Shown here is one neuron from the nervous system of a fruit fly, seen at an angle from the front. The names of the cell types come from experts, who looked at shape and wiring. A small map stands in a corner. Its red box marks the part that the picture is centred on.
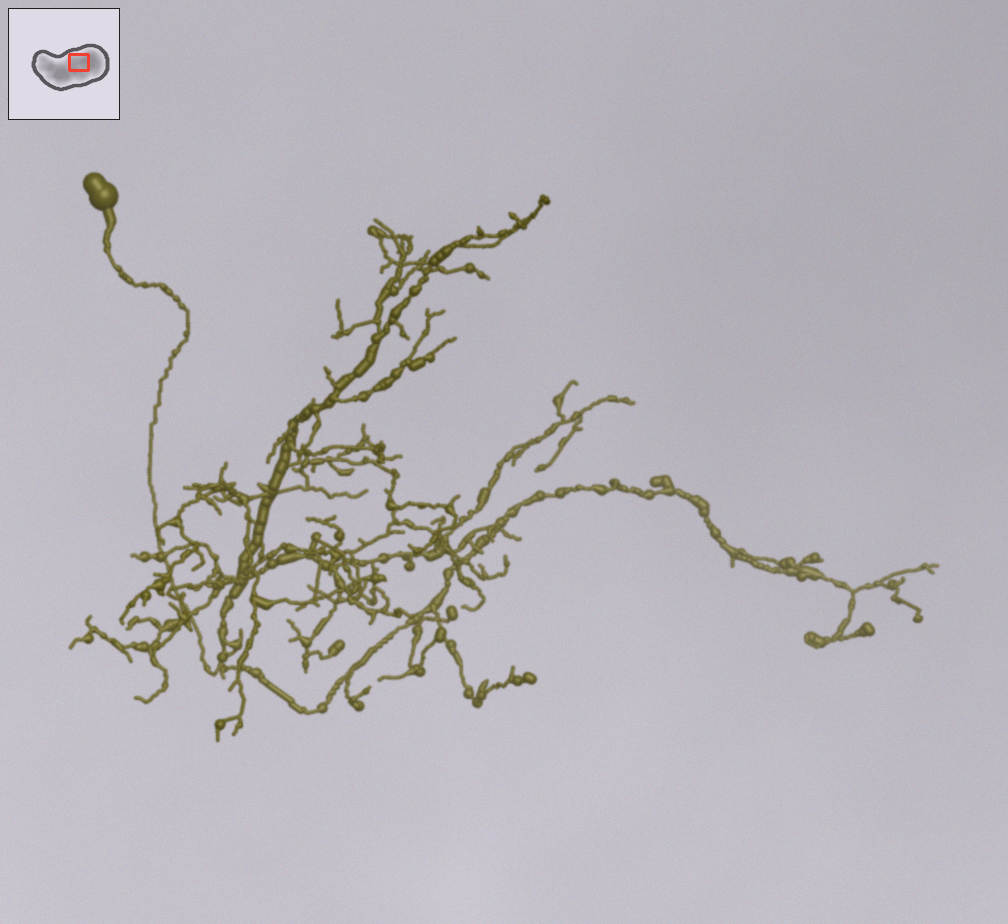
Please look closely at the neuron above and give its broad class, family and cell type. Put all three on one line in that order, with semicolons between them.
central-brain intrinsic neuron; hemilineage PSp1; CB0206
